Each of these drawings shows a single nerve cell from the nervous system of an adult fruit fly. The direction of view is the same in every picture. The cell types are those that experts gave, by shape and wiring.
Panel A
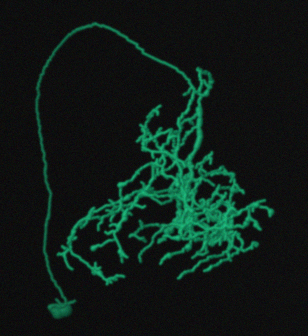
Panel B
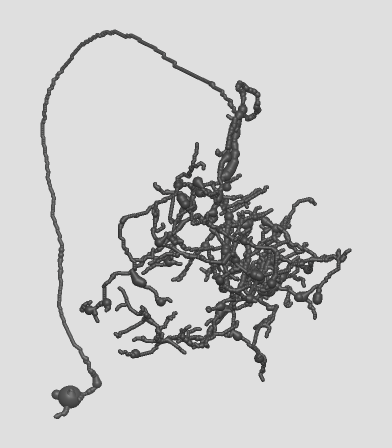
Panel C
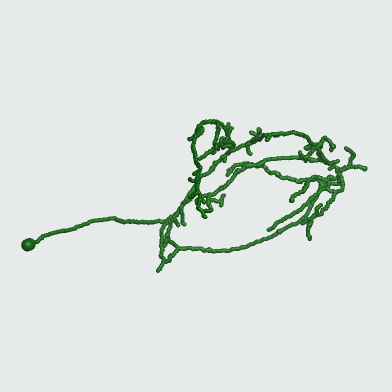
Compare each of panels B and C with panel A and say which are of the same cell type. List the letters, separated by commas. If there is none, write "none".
B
